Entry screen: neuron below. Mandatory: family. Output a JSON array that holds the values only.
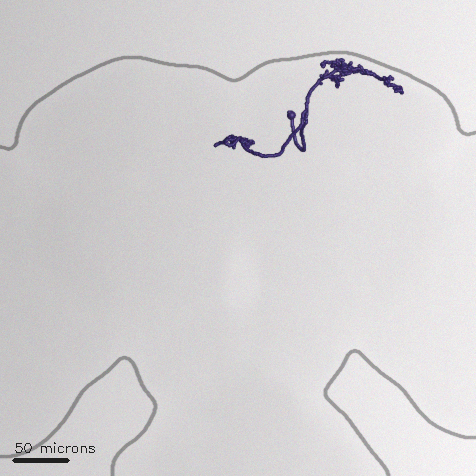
["hemilineage SIPp1"]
